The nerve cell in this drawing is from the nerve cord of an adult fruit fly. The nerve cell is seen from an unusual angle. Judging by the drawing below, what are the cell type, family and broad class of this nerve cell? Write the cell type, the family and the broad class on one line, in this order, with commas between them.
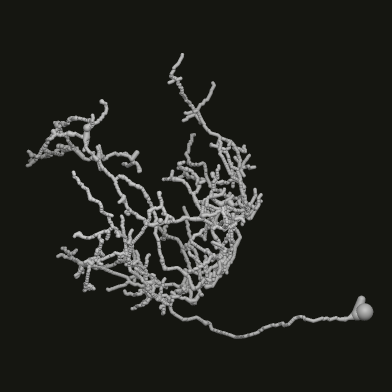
IN13B029, hemilineage 13B, nerve-cord intrinsic neuron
